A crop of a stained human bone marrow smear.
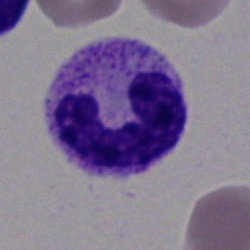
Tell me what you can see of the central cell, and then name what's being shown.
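First, the outline: round and smooth. Second, the nucleus: curved into a U shape, its opening facing upward. Third, the chromatin: dark purple and coarsely clumped. Fourth, nucleoli: none visible. Conclusion: band neutrophil.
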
